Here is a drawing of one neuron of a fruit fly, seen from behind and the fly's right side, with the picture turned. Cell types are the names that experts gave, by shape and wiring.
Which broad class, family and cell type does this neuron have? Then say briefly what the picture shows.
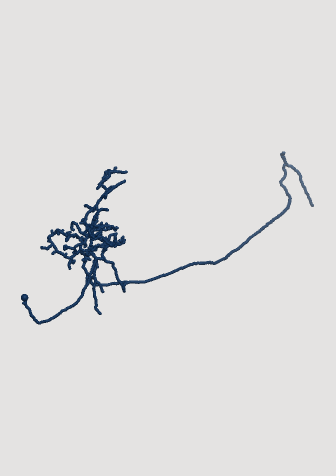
This is a central-brain intrinsic neuron. The family is hemilineage VLPl&d1_lateral. The cell type is CB4173. The cell body can be seen on the left of the picture. As drawn here it is wider than it is tall.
